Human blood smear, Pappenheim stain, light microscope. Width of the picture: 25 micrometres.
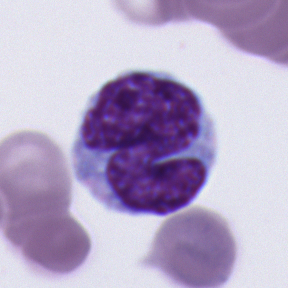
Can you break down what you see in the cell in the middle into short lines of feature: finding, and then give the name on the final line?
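Outline: round and smooth
Nucleus: folded, a deep cleft cutting in from the right side
Cytoplasm: rim widest at the left and lower left
Granules: no coarse ones in the cytoplasm
Name: monocyte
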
